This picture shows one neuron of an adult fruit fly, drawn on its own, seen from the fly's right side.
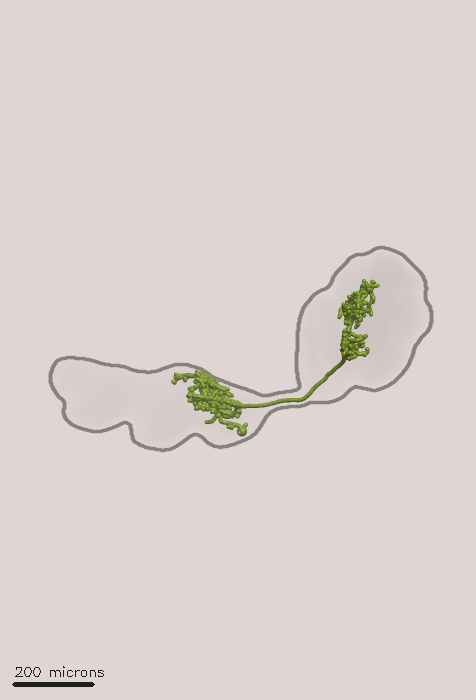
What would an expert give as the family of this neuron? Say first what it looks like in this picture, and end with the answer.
The cell body is in the middle of the picture. From left to right in the picture it spans about 500 microns. It is an ascending neuron. The family is hemilineage 10B.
